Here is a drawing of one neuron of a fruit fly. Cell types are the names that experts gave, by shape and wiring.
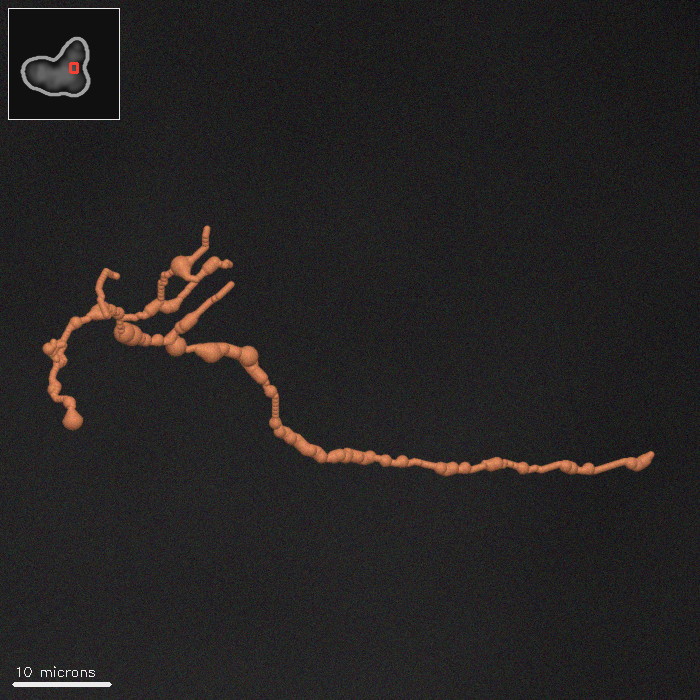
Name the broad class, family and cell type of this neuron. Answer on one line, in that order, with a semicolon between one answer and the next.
sensory neuron entering the nerve cord; class mechanosensory tactile; SNta37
